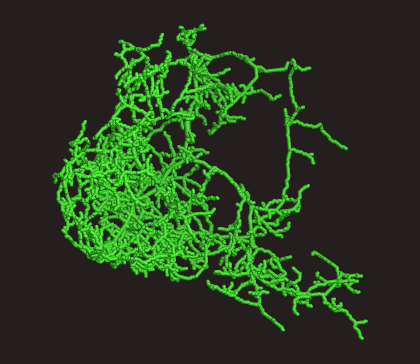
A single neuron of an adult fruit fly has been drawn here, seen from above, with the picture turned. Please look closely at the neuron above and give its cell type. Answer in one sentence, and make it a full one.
It is IN13A005 that is the cell type of the neuron.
